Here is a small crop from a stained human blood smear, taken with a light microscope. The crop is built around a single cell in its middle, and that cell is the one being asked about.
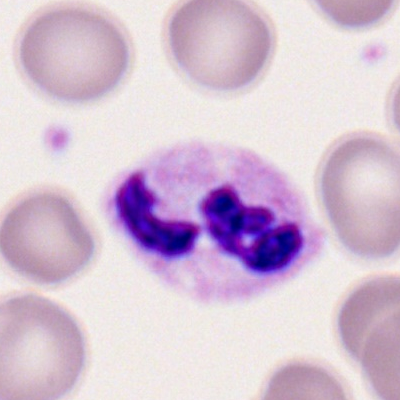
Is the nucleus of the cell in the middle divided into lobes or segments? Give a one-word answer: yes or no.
Yes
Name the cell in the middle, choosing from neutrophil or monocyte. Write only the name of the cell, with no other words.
neutrophil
